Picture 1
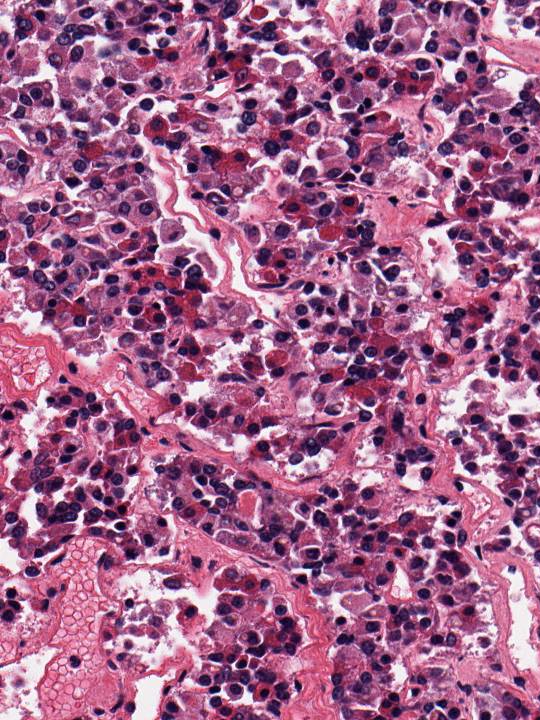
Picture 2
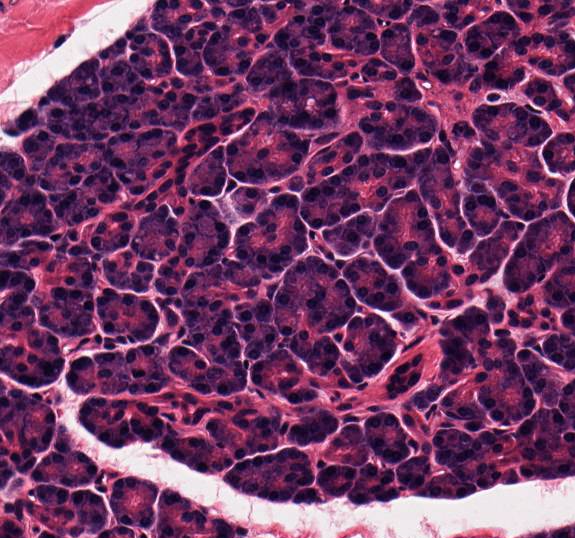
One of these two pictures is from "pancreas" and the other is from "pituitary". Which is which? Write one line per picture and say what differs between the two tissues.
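The field in picture 1 comes from the pituitary. No glands, tubules or follicles with lumens are formed by the cells.
The field in picture 2 comes from the pancreas. The acinar cells have round dark nuclei placed at the base, toward the outer edge of each acinus.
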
